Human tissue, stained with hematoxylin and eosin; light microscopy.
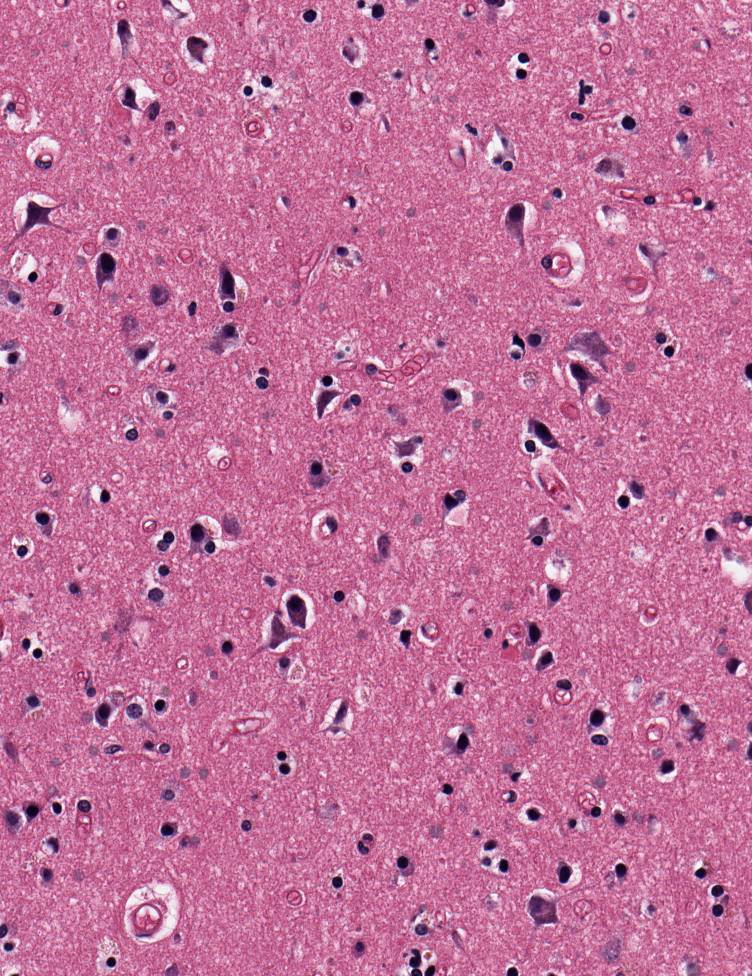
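Cerebral cortex. Notice the finely granular pink neuropil, with cells scattered evenly and no layered or glandular arrangement. Triangular, pyramid-shaped neurons, some with a tapering process, lie throughout. Many neurons look shrunken and angular, with darkly stained cytoplasm and dark nuclei. The clear halos around many neurons, glial nuclei and vessels are a shrinkage artefact of processing.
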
